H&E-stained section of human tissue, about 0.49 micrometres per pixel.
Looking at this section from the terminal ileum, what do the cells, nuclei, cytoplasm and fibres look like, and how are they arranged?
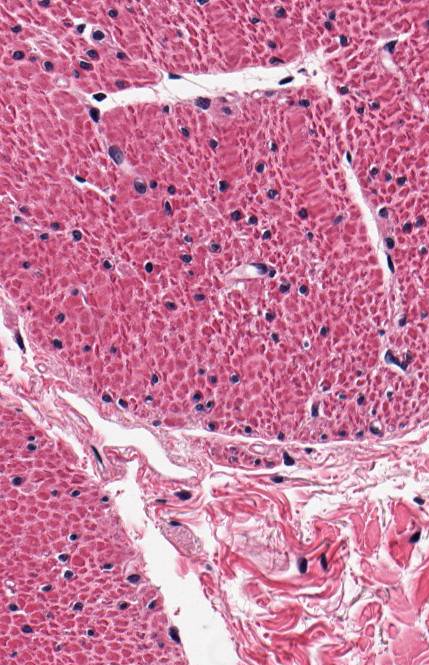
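The muscle fibres are cut across and show as small, rounded to polygonal pink profiles. Connective tissue made of wavy pink collagen bundles, with few nuclei, lies at the lower right. The field contains no epithelium and no fat cells.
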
